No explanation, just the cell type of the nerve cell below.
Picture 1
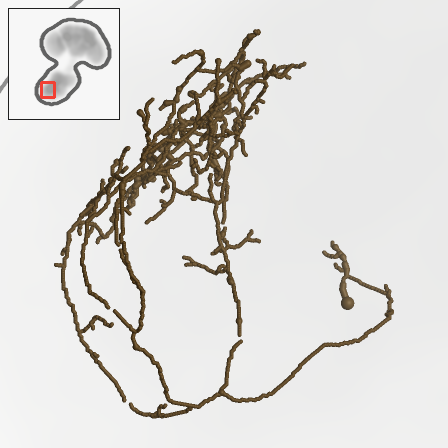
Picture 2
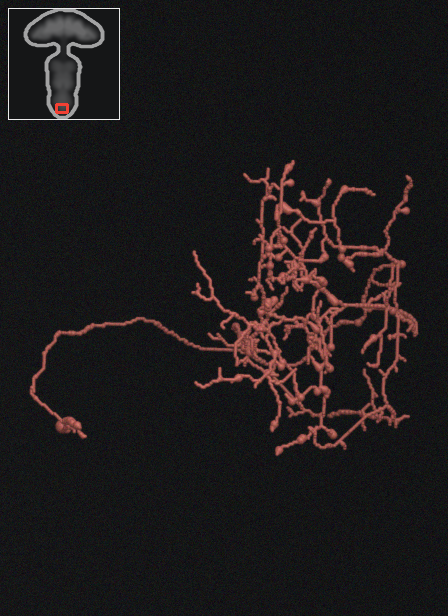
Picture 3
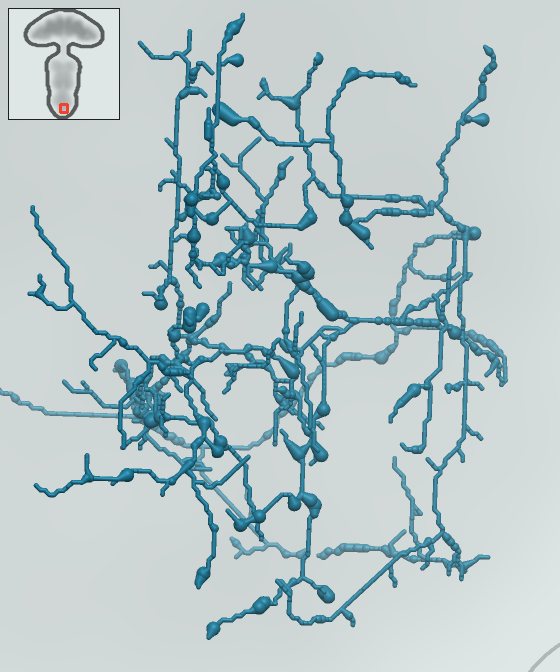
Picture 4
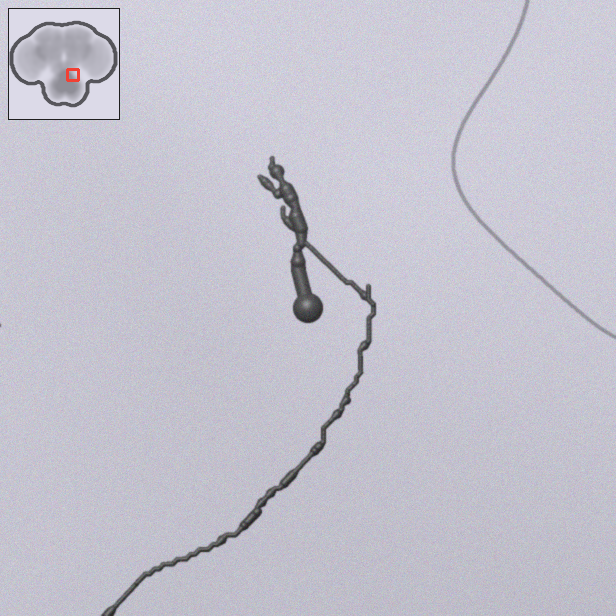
INXXX377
